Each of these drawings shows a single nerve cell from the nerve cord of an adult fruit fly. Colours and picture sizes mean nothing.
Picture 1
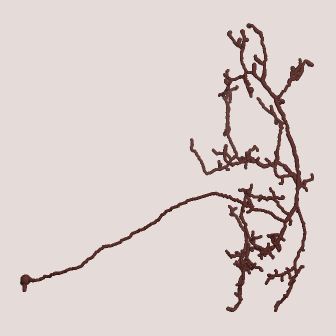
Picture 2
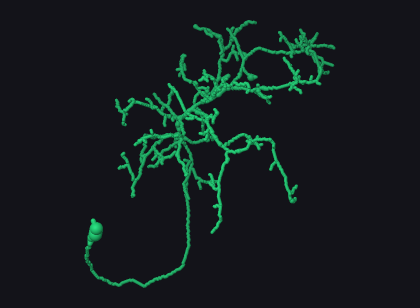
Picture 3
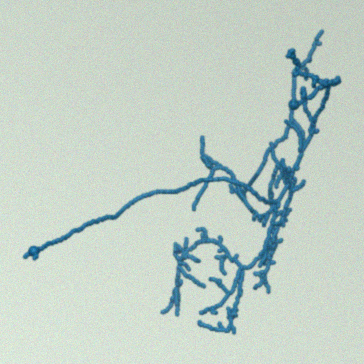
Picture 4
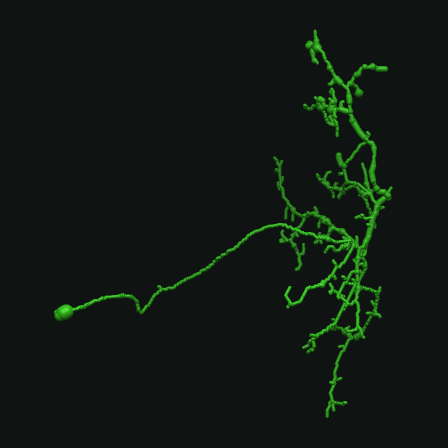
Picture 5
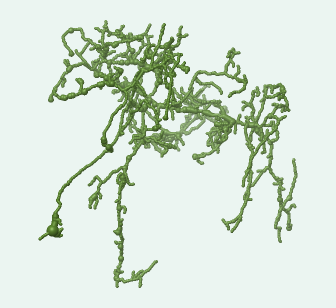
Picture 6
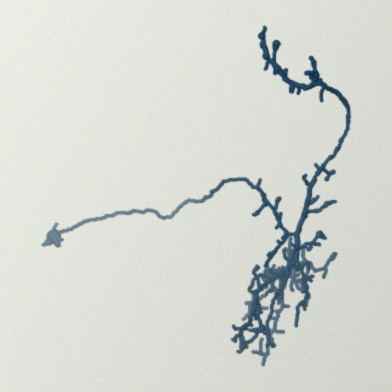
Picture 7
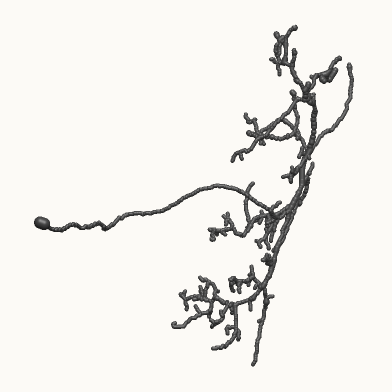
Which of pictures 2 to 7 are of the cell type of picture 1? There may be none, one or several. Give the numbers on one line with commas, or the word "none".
3, 4, 6, 7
